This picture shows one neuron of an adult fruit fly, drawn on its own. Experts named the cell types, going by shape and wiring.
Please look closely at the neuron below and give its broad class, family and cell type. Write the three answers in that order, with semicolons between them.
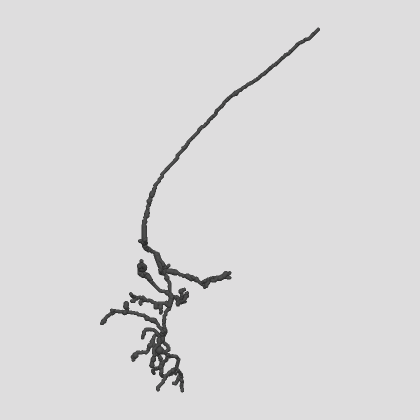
sensory neuron entering the nerve cord; class chemosensory; SNch01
